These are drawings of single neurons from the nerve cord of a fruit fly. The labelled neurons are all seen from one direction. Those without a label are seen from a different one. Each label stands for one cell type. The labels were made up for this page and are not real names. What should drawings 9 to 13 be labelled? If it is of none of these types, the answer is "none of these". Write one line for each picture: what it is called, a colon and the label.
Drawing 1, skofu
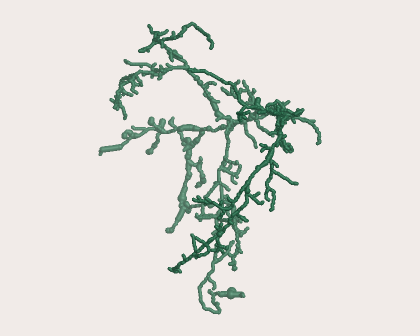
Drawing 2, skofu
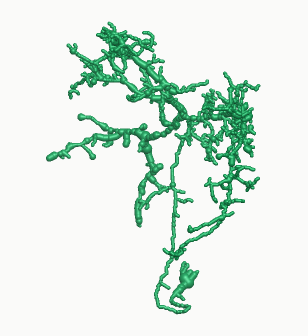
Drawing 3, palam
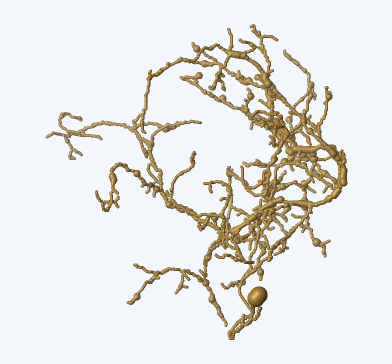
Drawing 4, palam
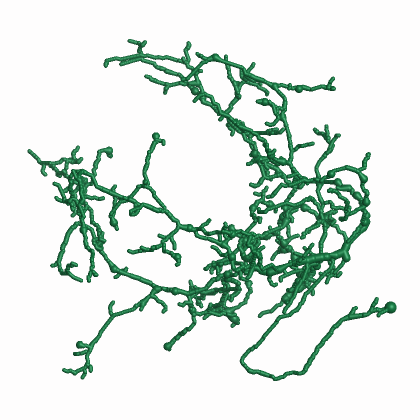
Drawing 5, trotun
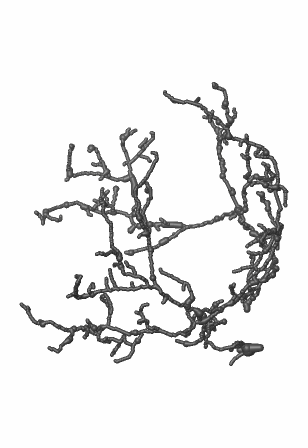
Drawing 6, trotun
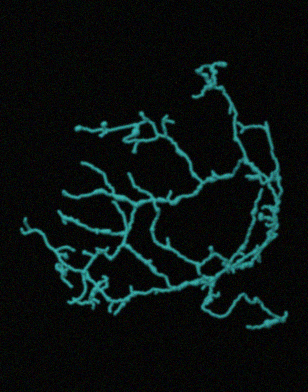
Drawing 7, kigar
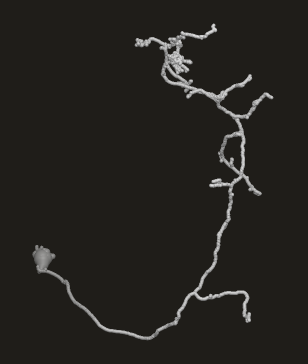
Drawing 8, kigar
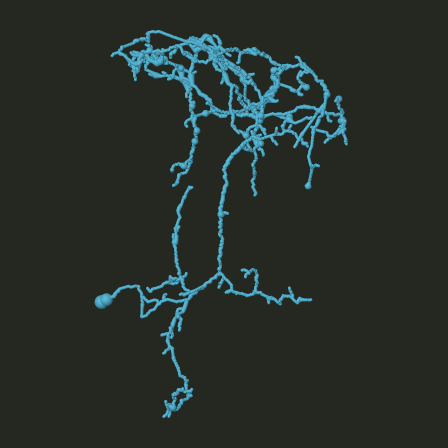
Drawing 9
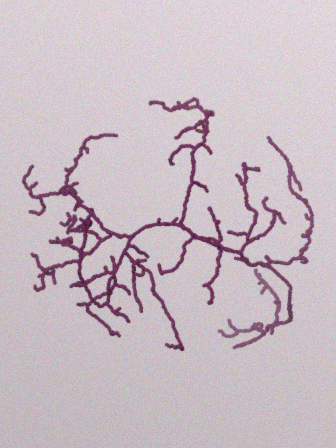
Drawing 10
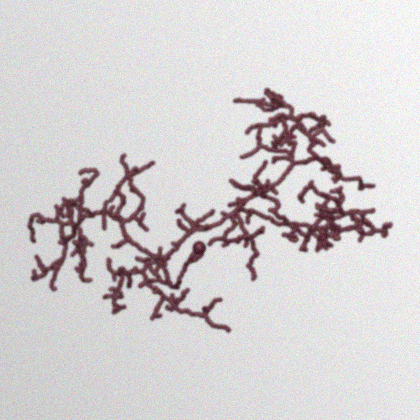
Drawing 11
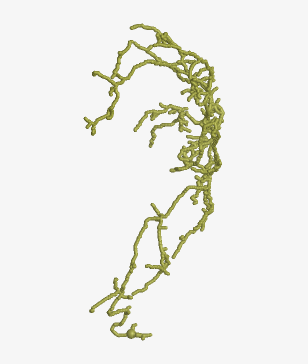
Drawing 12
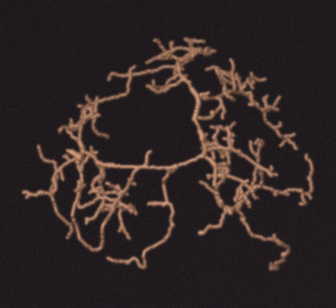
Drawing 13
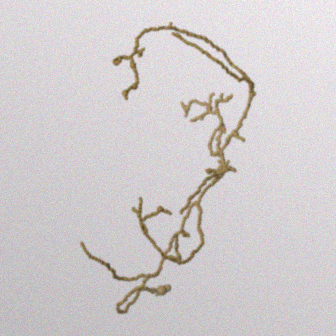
9: trotun
10: none of these
11: kigar
12: trotun
13: kigar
